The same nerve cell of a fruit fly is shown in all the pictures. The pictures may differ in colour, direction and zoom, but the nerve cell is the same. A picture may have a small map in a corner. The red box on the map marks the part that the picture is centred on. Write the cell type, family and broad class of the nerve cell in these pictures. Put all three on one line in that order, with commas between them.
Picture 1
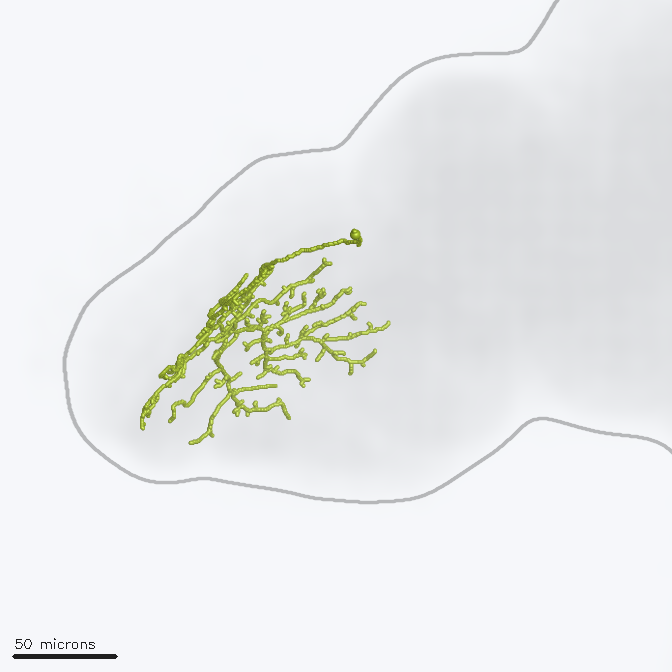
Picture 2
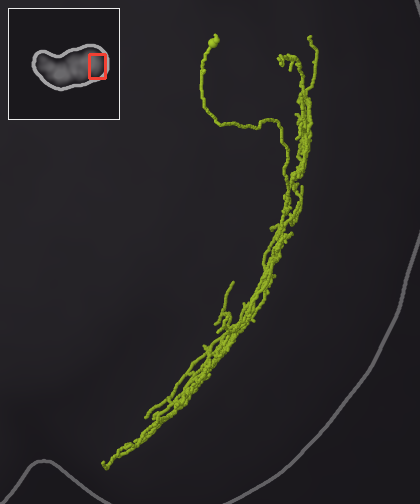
Cm12, Cm, optic-lobe intrinsic neuron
